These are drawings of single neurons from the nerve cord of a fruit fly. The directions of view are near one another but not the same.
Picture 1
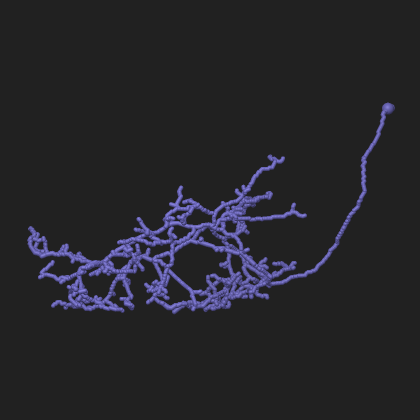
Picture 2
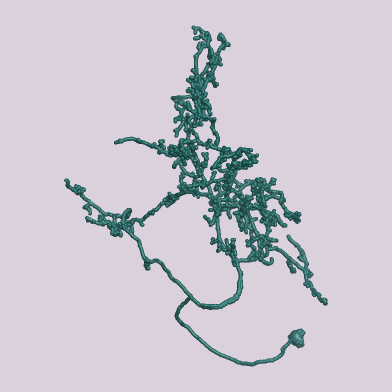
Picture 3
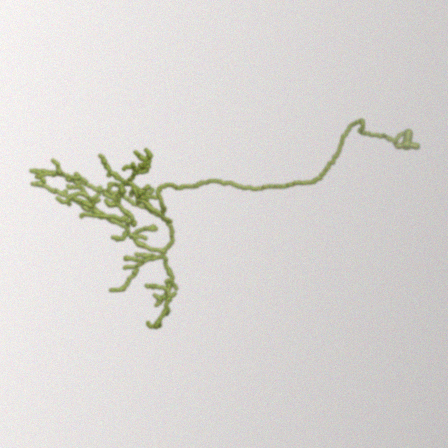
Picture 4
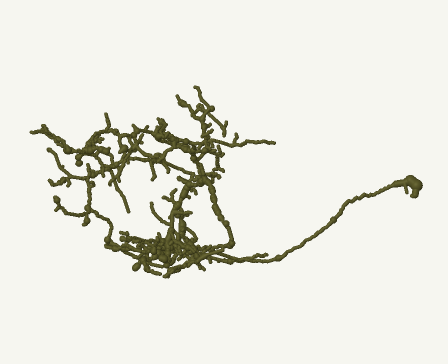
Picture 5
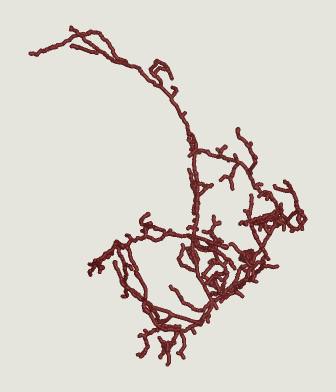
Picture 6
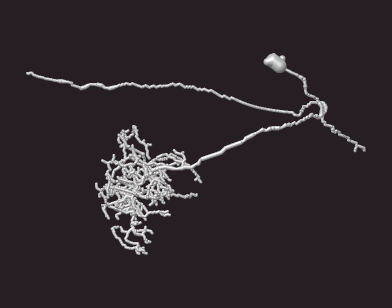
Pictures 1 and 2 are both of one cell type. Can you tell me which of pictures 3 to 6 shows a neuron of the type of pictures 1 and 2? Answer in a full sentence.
Picture 4 is of the same cell type.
